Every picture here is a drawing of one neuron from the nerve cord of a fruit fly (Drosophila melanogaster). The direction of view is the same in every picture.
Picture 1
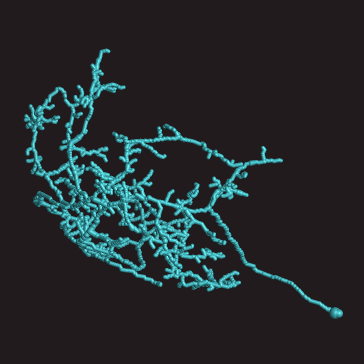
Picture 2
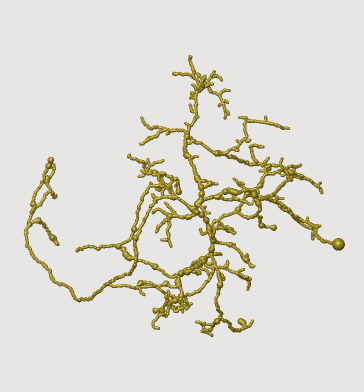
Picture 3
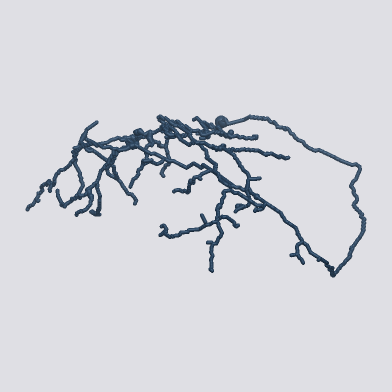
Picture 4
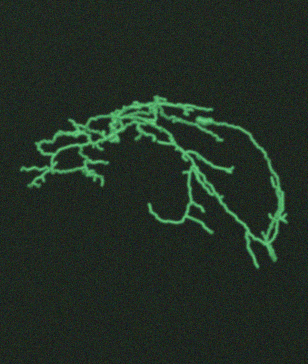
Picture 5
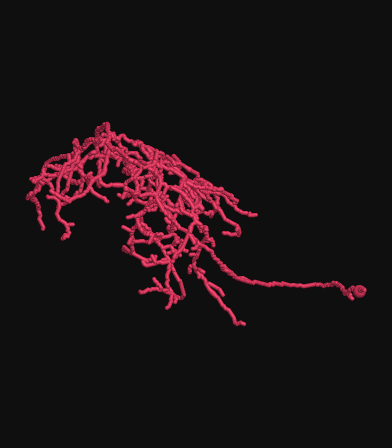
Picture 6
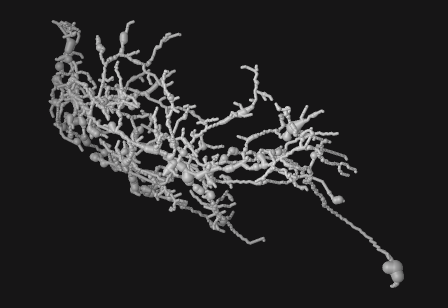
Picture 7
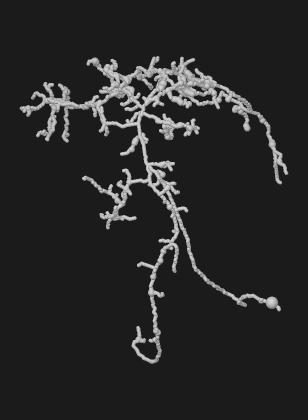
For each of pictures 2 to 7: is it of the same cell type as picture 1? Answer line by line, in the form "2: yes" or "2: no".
2: no
3: yes
4: yes
5: no
6: no
7: no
